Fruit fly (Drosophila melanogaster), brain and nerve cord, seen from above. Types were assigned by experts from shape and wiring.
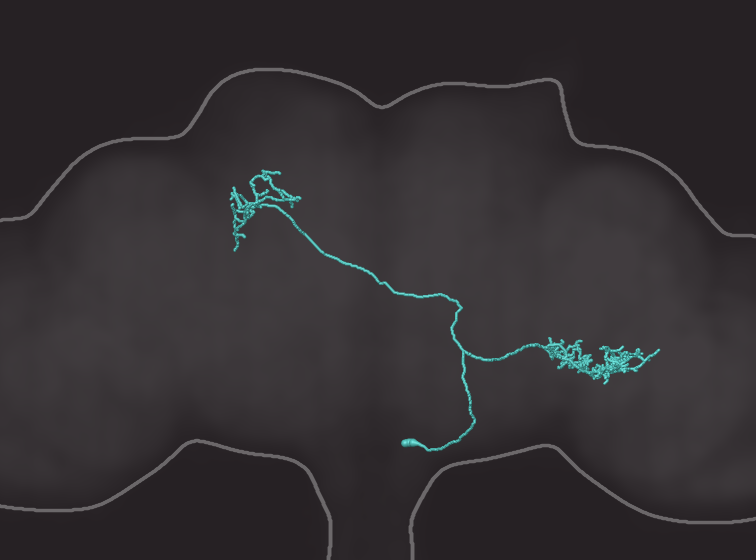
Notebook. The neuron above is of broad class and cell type: central-brain intrinsic neuron; PLP221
